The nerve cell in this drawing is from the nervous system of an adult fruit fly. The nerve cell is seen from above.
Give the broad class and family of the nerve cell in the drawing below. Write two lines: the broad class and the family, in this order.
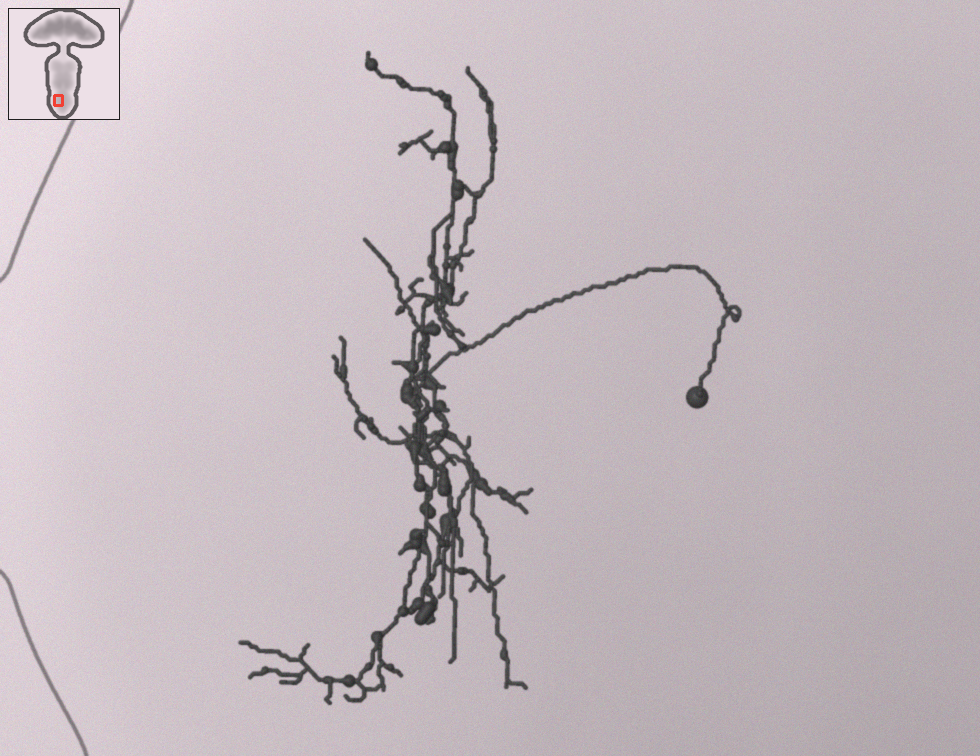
nerve-cord intrinsic neuron
hemilineage 14A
